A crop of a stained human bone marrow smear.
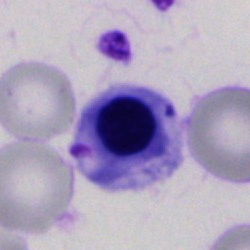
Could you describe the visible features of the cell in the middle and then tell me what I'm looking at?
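Its outline is roughly round, and the cytoplasm is blue. I can't make out any nucleoli in the nucleus. Just to the right of the nucleus, a small dark purple dot sits in the cytoplasm. It's an erythroblast.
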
